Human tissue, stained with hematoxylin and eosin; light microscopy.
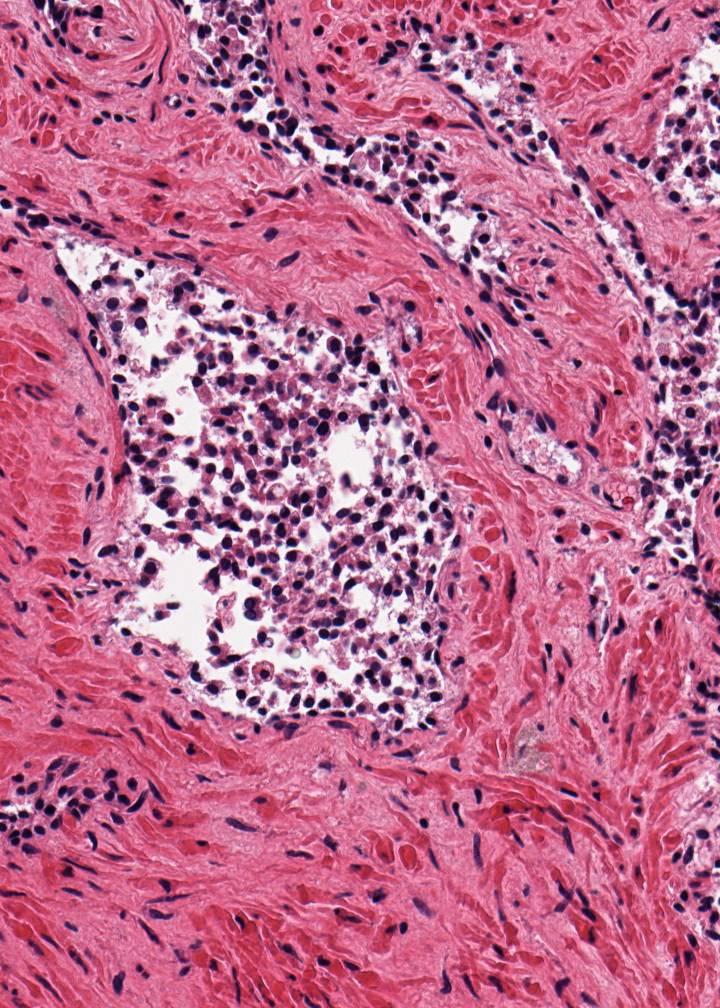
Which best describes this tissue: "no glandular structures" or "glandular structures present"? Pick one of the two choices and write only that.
No glandular structures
